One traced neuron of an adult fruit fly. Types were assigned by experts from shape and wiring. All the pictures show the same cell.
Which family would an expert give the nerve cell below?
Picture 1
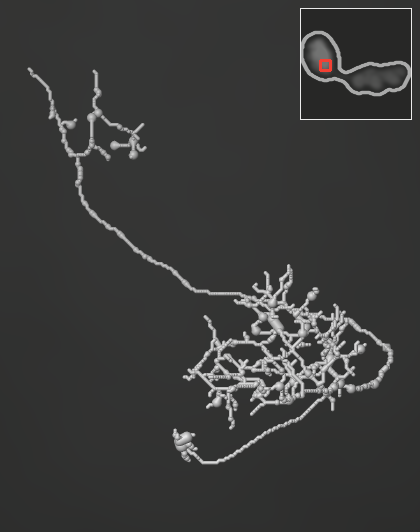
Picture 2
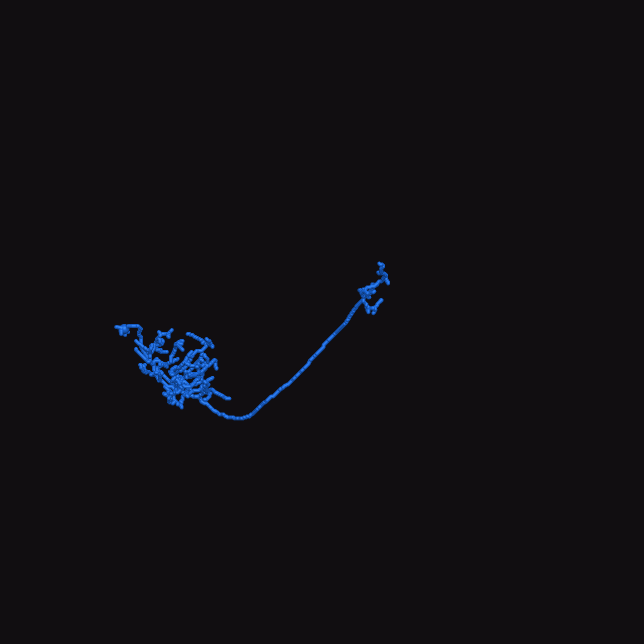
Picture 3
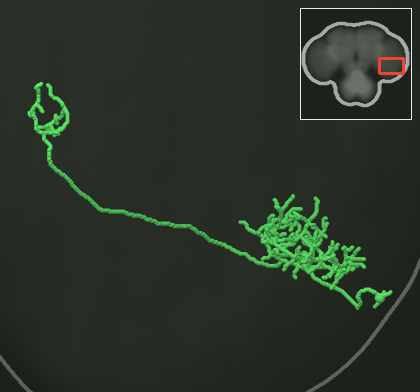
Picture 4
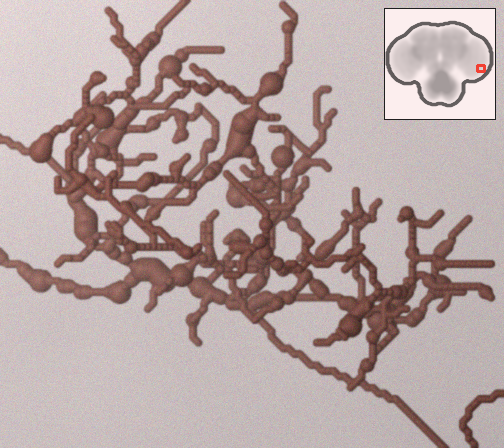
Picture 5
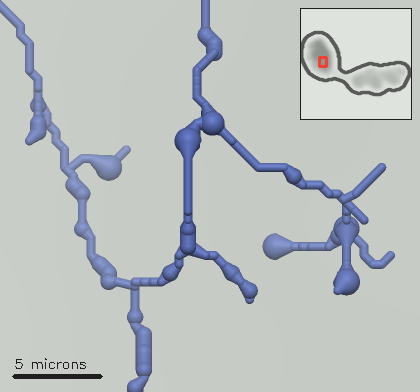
Tm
